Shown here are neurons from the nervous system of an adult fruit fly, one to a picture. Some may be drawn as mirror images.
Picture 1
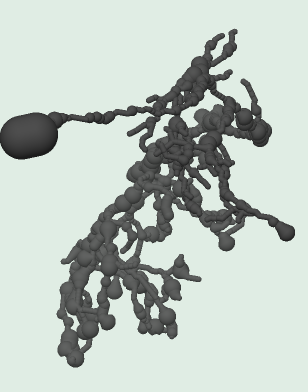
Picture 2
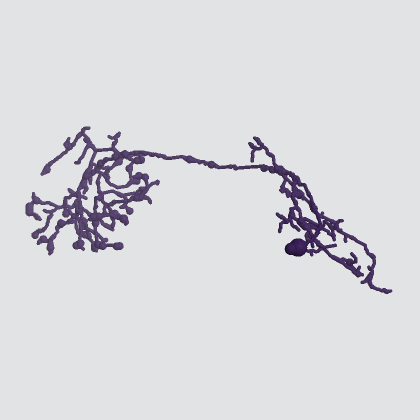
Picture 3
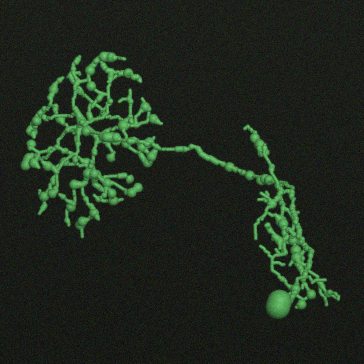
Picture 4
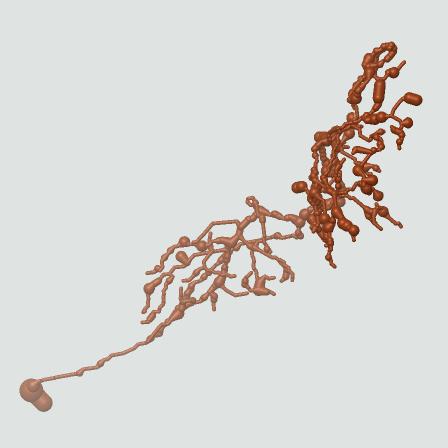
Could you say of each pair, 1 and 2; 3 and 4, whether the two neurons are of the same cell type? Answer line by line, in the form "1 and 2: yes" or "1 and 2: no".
1 and 2: yes
3 and 4: no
